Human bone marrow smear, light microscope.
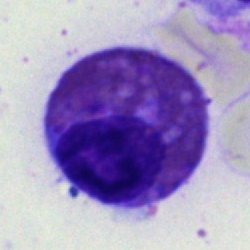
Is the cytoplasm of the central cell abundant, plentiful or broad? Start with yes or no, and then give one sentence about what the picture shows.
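Yes. The cytoplasm is abundant and fills the upper half of the cell.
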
